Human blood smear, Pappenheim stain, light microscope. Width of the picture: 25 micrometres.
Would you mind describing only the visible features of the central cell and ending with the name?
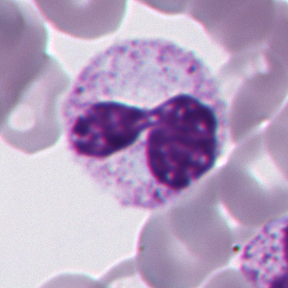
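The cell has a round, smooth outline. Its nucleus consists of two lobes connected by a thin strand. These lobes lie side by side, one on the left and one on the right. Nucleoli are not visible. This cell is a segmented neutrophil.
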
